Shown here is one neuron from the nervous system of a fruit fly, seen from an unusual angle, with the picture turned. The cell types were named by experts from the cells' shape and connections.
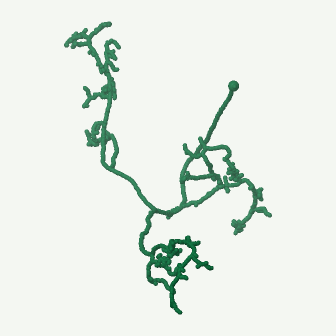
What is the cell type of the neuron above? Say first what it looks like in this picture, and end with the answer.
In this view it is taller than it is wide. This is a central-brain intrinsic neuron. Its cell type is AVLP462.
